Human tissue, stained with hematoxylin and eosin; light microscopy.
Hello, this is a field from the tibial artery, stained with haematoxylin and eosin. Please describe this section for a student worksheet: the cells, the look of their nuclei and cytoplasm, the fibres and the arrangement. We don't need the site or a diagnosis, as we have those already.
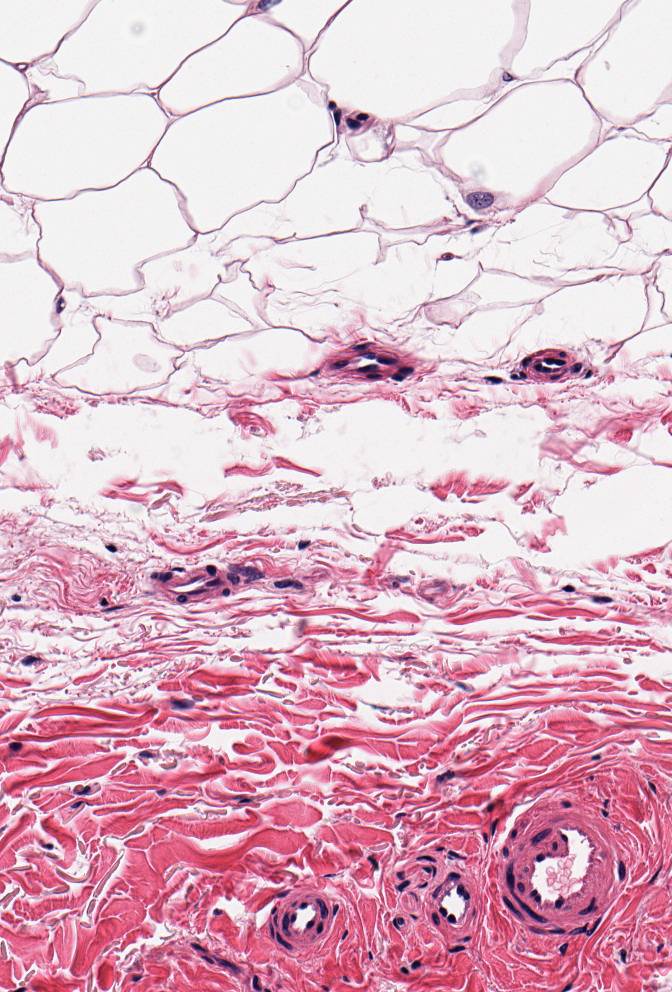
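Start with the layout: fat in the upper part of the field, dense pink collagen in the lower part, and looser fibrous tissue in between. The fat cells show as large, empty, polygonal spaces bounded by thin membranes. In the fibrous stroma, cells are sparse, just scattered small dark nuclei between the bundles. At the bottom right, the largest vessel holds red blood cells in its lumen.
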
